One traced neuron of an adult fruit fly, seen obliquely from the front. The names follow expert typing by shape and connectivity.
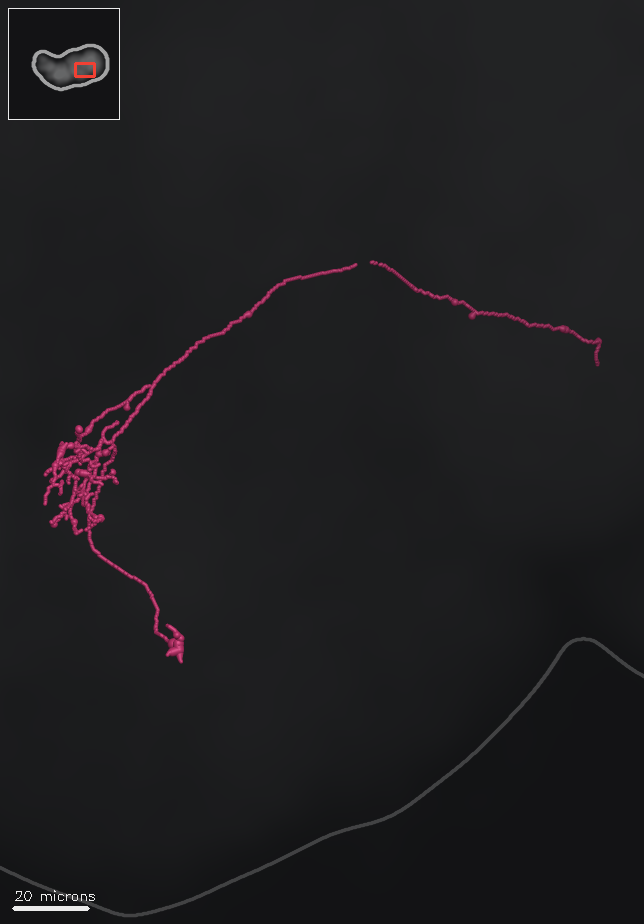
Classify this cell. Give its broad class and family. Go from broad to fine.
central-brain intrinsic neuron; hemilineage ALv2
